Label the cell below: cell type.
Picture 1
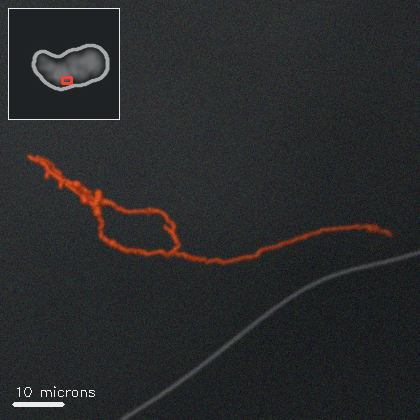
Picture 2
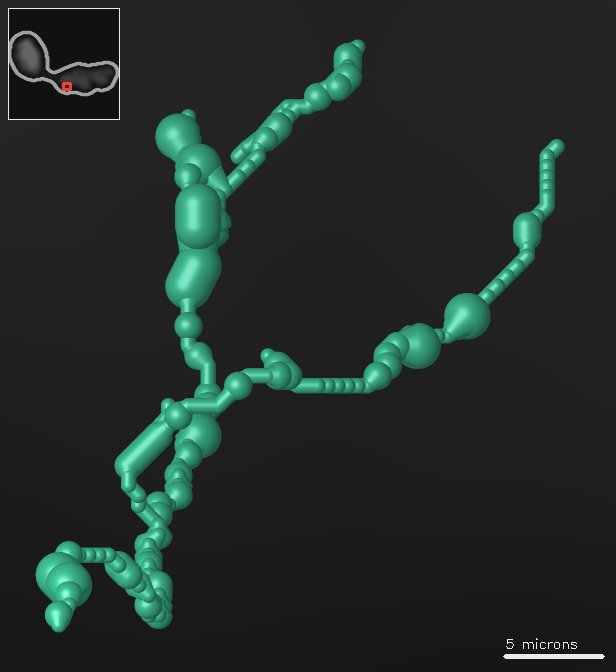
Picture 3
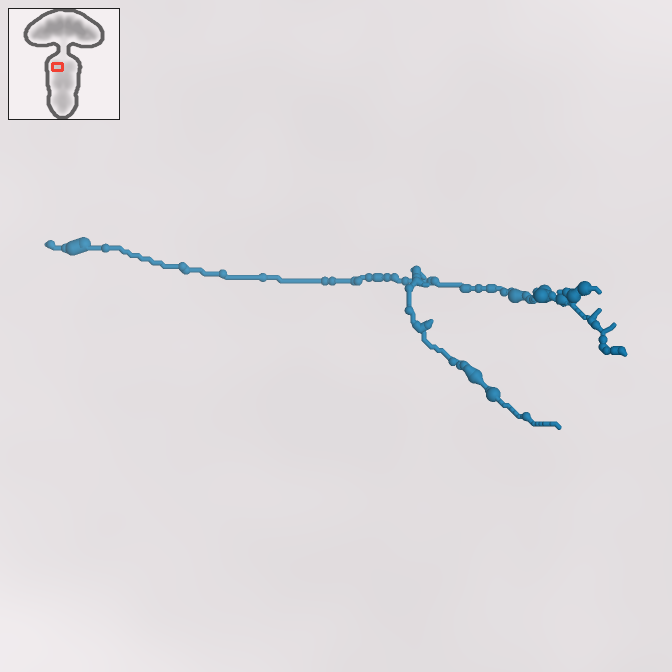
LgLG2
